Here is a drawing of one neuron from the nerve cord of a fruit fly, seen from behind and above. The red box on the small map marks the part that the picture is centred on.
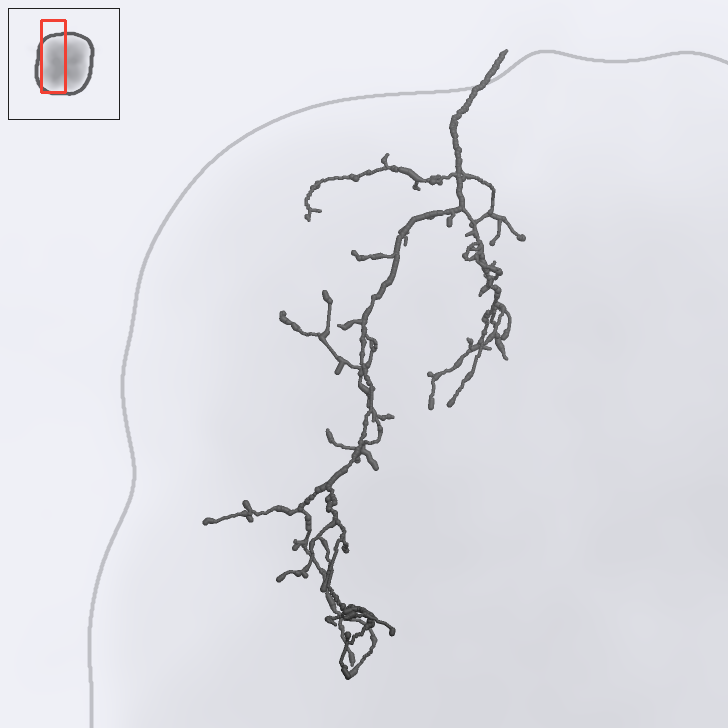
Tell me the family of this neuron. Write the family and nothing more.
DNpe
